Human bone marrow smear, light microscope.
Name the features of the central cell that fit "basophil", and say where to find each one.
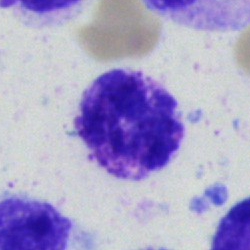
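The cell is roughly round, with a lumpy, uneven edge, and stains a dense dark purple almost throughout. Coarse dark purple clumps crowd the cell and hide the outline of the nucleus.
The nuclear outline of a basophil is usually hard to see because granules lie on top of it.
The hidden outline here therefore goes with a basophil.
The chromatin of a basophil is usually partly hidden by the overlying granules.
The clumps covering the nucleus in this cell agree with that as well.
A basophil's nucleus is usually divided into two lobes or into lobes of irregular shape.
No such lobes can be made out here because the nuclear outline is hidden, so this feature cannot be checked against the name. No clear vacuoles are seen in the cell.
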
